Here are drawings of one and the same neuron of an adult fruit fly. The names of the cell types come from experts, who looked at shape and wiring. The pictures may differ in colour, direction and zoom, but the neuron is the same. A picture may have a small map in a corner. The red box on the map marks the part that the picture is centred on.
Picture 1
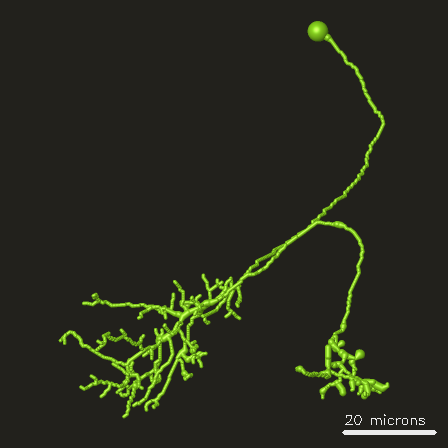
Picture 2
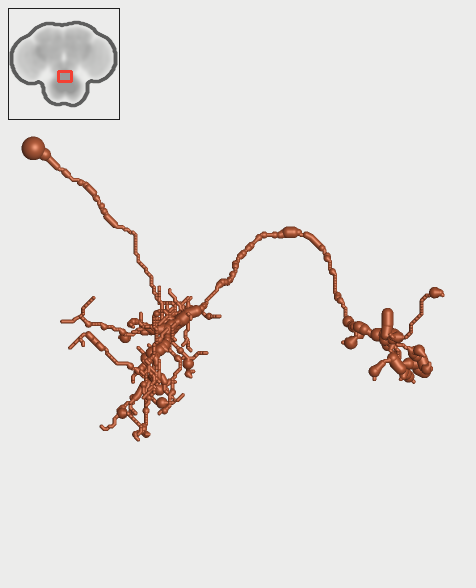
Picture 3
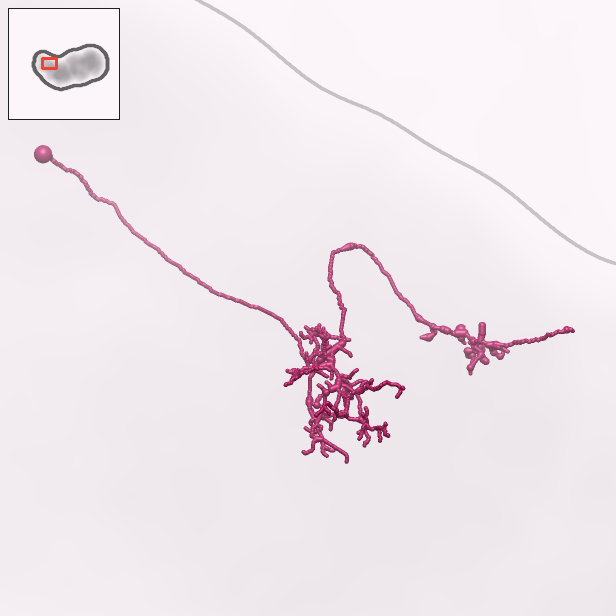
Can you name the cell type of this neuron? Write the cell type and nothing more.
IN06A114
